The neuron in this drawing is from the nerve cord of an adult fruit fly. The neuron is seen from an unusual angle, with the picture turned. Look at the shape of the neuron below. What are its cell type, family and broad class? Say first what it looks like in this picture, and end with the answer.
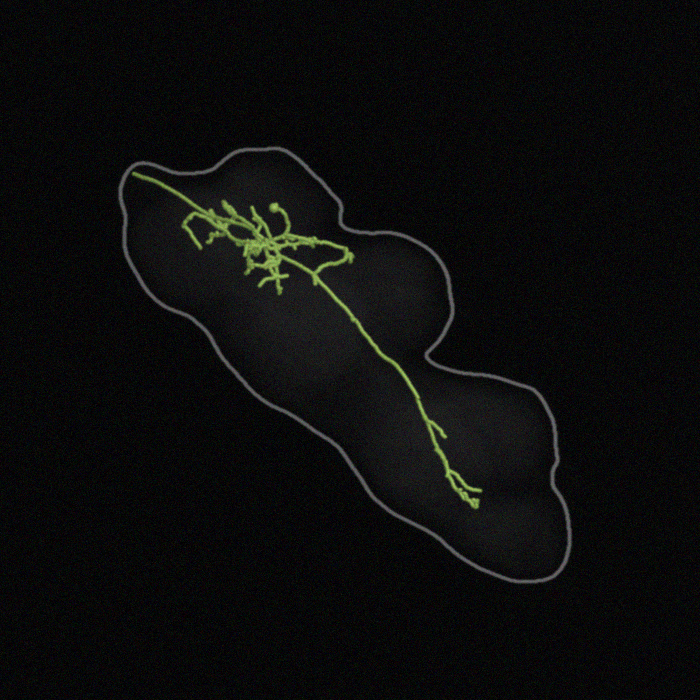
As drawn here it is about as wide as it is tall. Its cell type is AN05B069. Its family is hemilineage 05B. It is an ascending neuron.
